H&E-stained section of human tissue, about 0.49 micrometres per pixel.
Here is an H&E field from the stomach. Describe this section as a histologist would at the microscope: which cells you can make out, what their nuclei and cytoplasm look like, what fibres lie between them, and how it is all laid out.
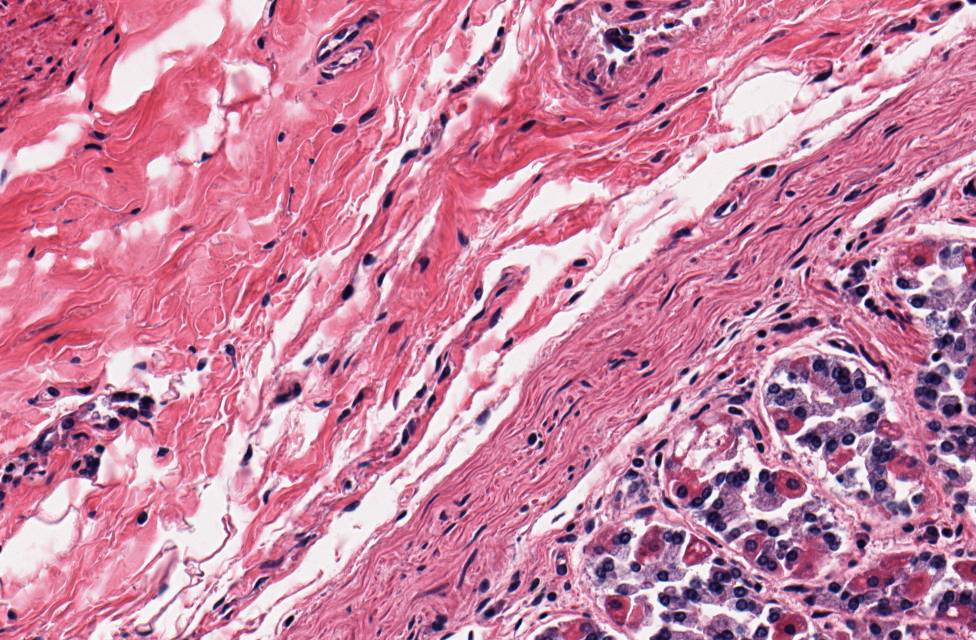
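Upper and left field: dense pink fibrous tissue. Lower right corner: rounded nests of cells, separated by thin fibrous septa. Cytoplasm within nests varies: some cells bright pink, others pale or purplish. Nest cell nuclei round, centrally placed.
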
